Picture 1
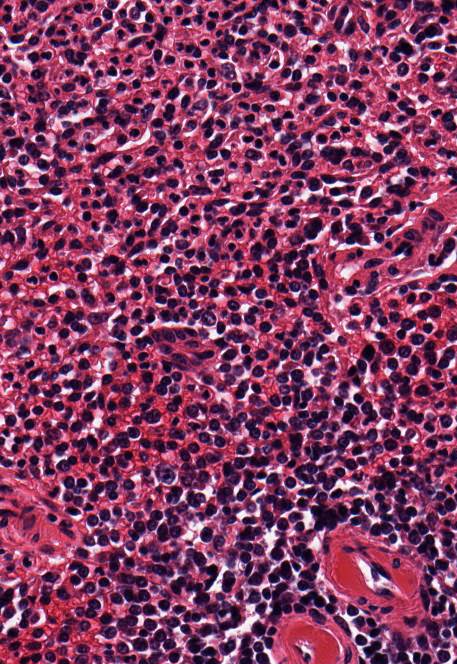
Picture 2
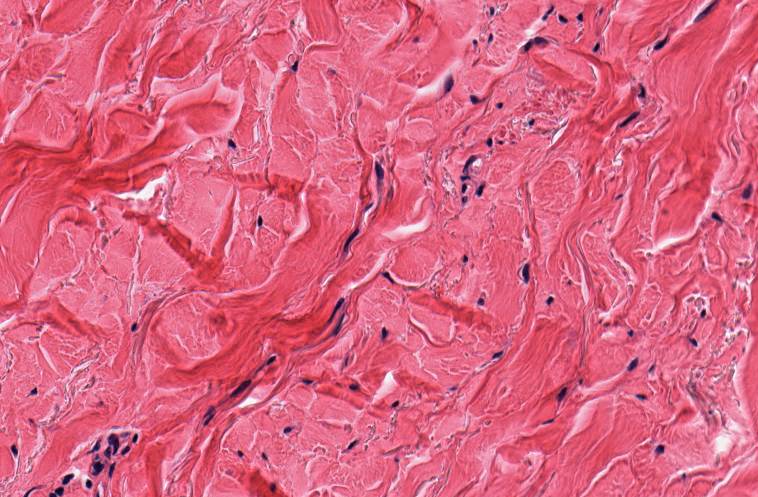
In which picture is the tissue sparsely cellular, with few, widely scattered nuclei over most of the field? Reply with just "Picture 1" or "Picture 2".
Picture 2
